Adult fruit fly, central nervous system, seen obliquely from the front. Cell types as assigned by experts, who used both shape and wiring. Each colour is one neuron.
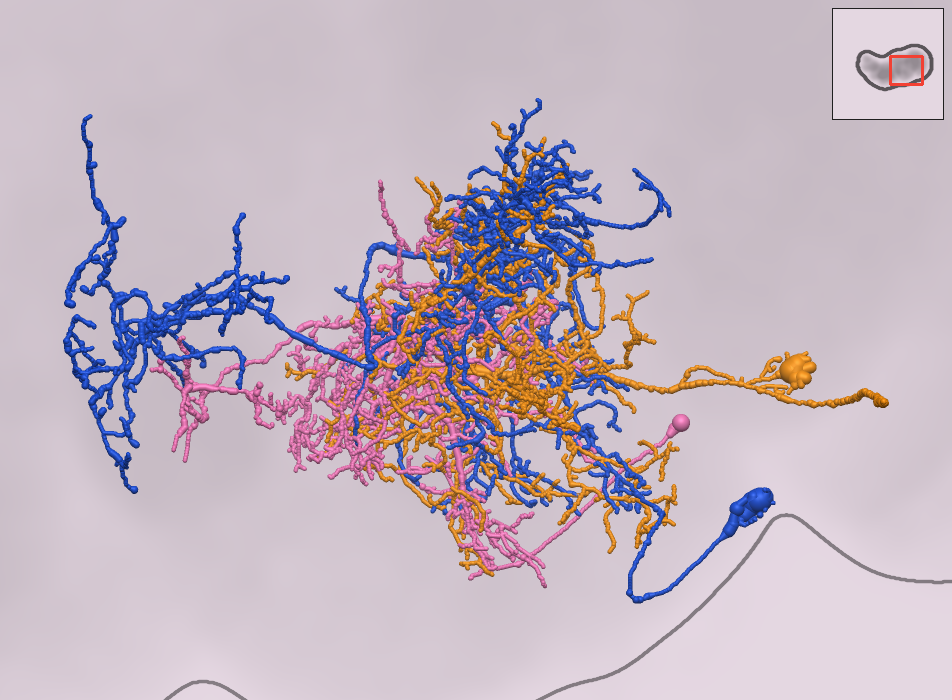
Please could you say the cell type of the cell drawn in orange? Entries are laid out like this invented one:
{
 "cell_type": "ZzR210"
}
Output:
{
 "cell_type": "GNG649"
}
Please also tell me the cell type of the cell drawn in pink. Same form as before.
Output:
{
 "cell_type": "GNG529"
}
